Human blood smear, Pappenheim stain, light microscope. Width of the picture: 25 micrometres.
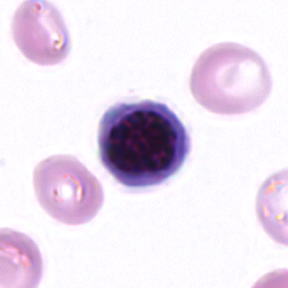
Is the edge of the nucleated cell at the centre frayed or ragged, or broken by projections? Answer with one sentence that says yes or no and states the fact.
No, the cell lacks a rough edge; its outline is smooth.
